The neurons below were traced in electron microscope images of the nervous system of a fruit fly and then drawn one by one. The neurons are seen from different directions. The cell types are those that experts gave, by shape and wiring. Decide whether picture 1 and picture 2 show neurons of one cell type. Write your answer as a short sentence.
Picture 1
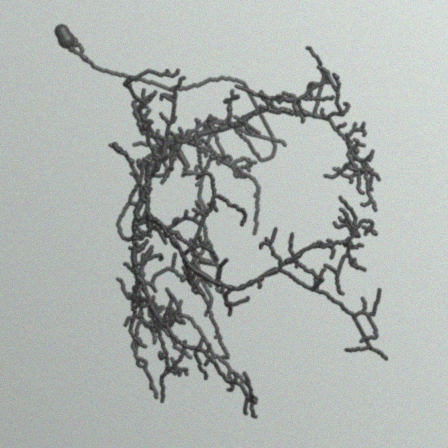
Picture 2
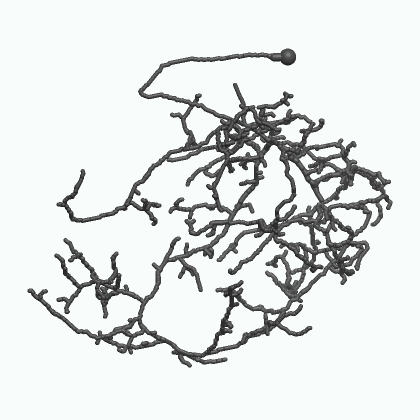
They are of different cell types.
